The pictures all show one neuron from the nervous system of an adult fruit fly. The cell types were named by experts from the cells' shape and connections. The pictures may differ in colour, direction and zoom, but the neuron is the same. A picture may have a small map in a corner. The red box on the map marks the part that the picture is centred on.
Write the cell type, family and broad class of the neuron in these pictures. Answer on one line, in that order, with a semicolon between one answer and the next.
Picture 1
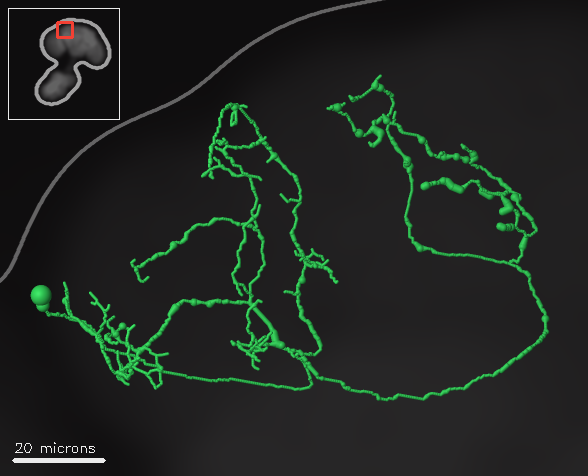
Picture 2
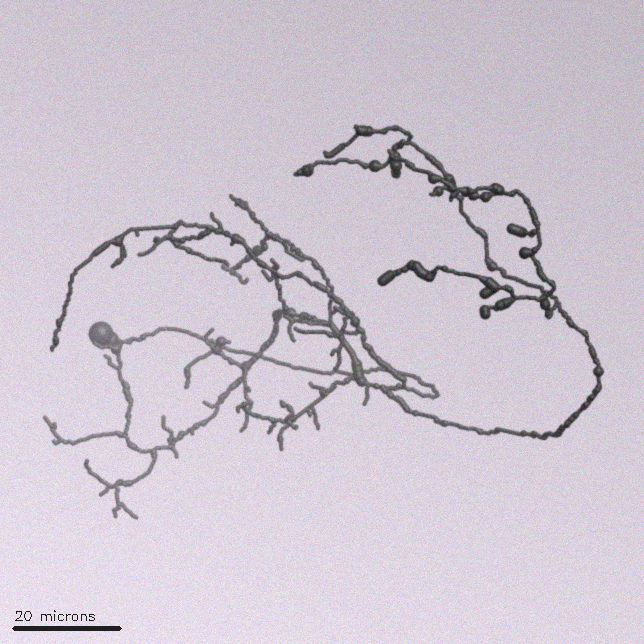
CB1782; hemilineage LHp2; central-brain intrinsic neuron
